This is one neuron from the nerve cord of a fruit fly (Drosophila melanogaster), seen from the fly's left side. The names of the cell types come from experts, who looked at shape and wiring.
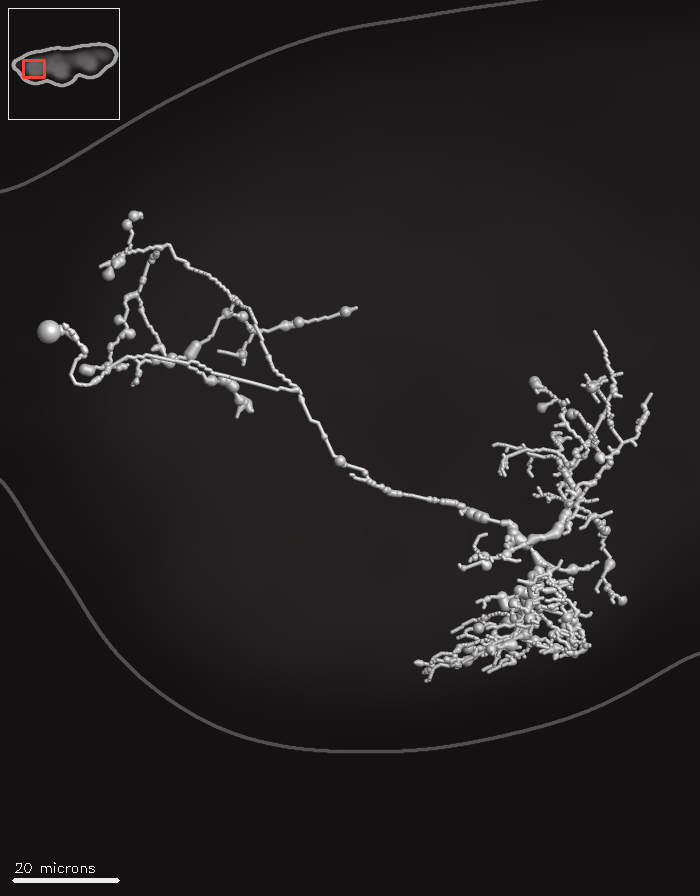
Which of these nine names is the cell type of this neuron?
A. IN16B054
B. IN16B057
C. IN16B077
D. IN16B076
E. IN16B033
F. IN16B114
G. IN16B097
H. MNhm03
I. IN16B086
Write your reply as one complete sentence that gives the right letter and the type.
In terms of cell type, the neuron is IN16B076, option D.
